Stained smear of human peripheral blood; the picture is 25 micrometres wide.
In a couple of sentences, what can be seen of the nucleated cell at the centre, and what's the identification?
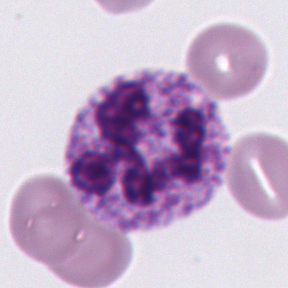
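Four separate lobes make up the nucleus, arranged in a ring around a central patch of cytoplasm. No nucleoli are visible within the nucleus. The cytoplasm is pale pink. This cell is a segmented neutrophil.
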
